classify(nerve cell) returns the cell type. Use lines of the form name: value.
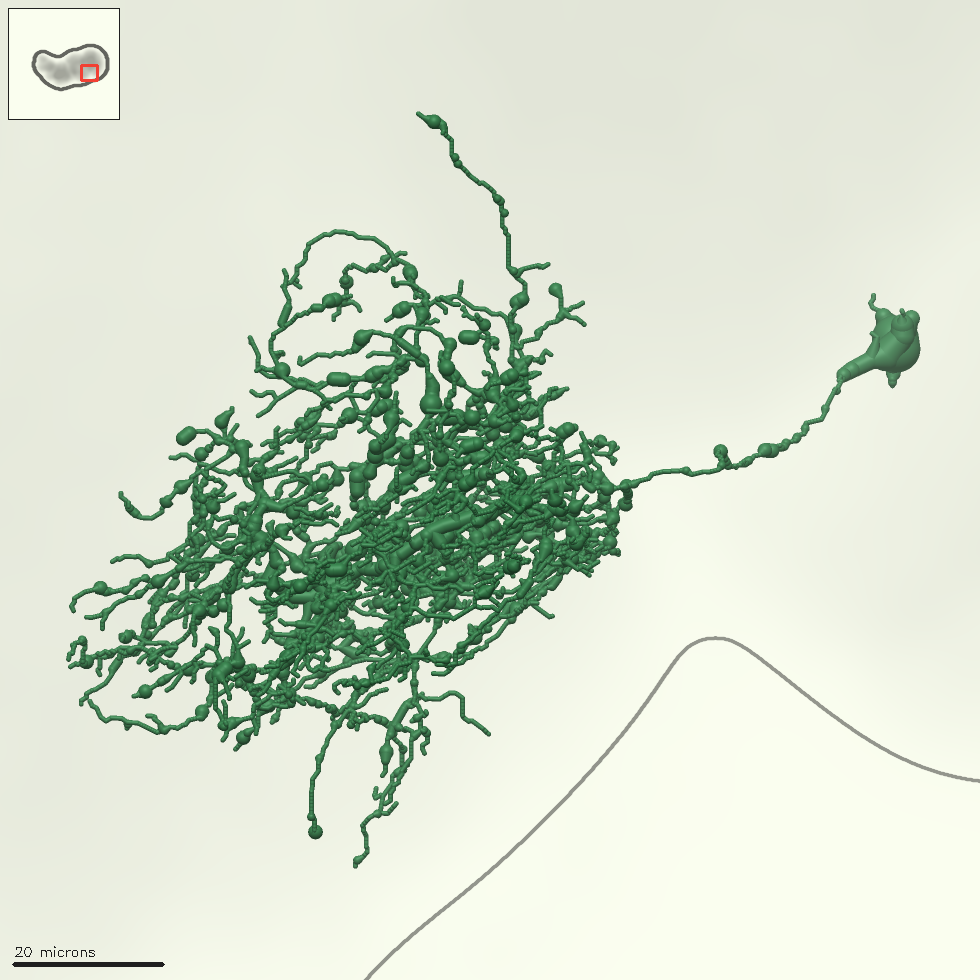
cell type: GNG097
